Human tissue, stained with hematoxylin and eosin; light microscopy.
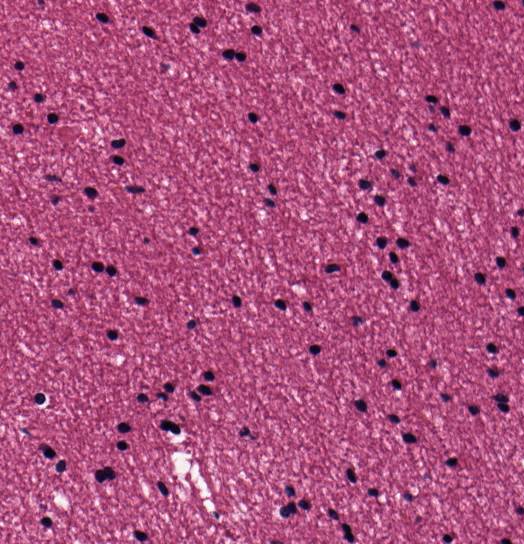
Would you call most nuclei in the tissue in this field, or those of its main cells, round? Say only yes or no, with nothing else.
Yes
